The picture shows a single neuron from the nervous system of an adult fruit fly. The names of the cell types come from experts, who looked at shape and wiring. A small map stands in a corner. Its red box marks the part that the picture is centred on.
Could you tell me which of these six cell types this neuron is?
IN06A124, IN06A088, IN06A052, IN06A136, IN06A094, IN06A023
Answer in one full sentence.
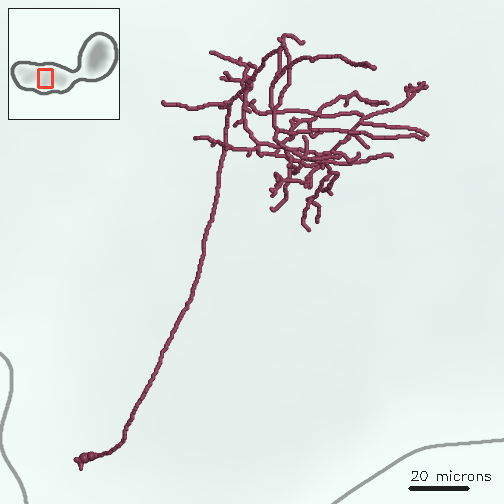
The cell type designation of this neuron is IN06A088.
